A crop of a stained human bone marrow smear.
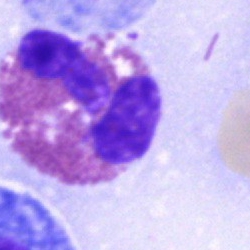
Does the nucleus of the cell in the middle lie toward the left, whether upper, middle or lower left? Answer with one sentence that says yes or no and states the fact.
No, the nucleus sits toward the right, whether upper, middle or lower.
